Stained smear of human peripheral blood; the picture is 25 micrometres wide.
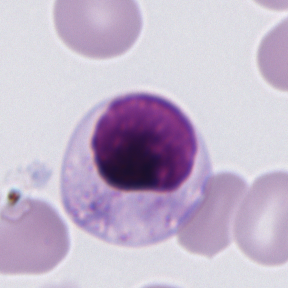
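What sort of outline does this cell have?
A smooth, rounded one.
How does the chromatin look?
Dense and dark purple.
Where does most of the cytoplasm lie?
Mostly below the nucleus; it is pale lilac, with small purple granules scattered sparsely through its lower part.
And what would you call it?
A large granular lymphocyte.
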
